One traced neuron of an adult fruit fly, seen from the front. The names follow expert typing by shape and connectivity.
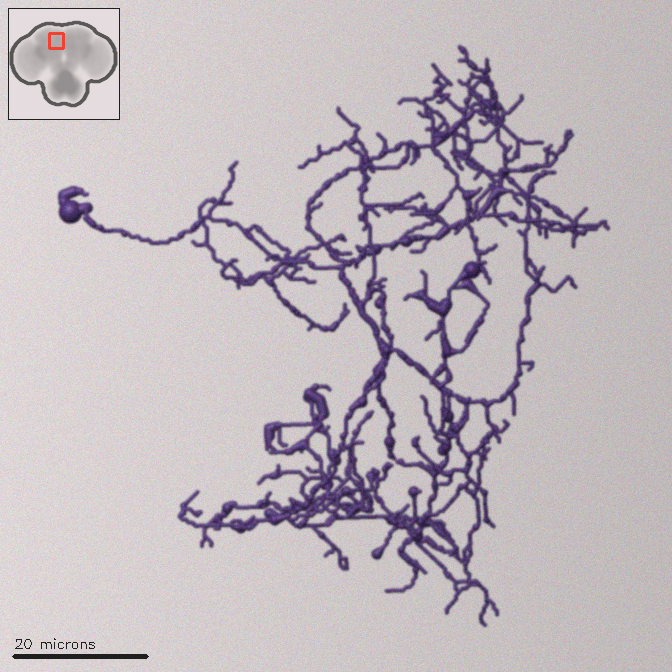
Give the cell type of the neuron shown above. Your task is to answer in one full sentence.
The cell type held by this neuron is CRE043_c1.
